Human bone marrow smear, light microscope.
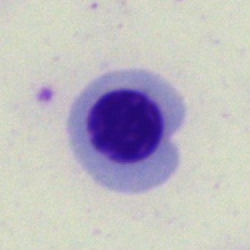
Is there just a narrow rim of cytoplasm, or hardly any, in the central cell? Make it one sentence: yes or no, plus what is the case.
No, it is abundant cytoplasm that surrounds its nucleus.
